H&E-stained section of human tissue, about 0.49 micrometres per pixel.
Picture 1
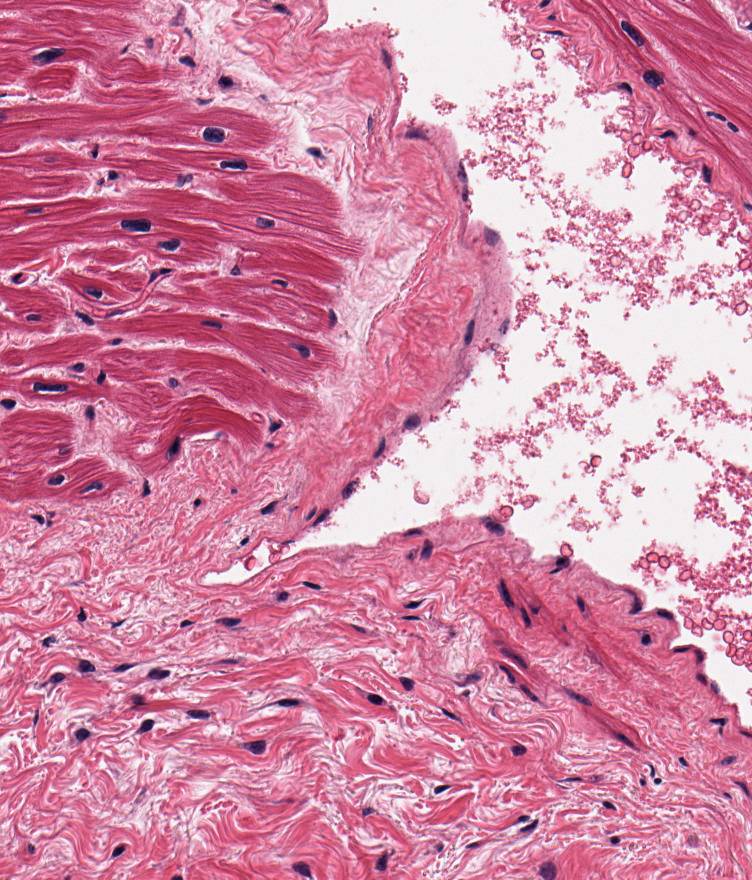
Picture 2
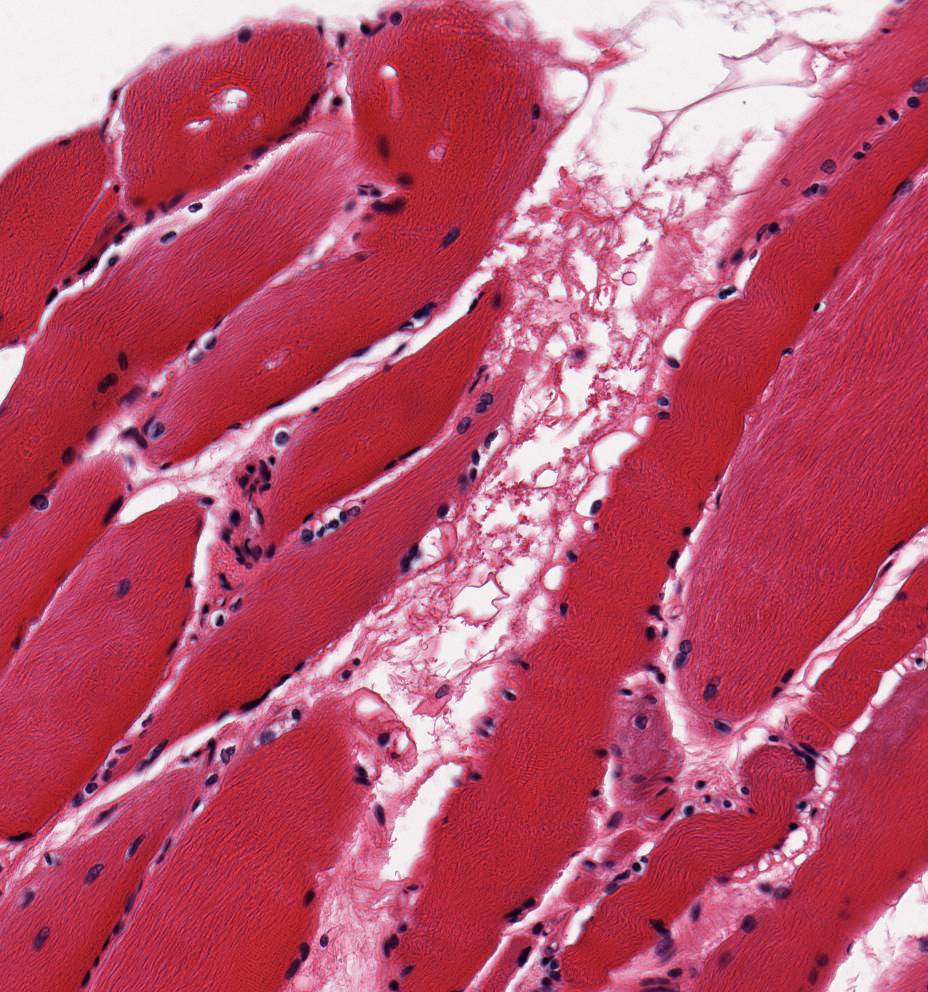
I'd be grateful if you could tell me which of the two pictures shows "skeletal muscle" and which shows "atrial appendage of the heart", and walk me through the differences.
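Right: picture 1 is the atrial appendage of the heart, and picture 2 is skeletal muscle. In the first, muscle fills the upper left, dense fibrous tissue fills the lower half, and an open lumen lies on the right. Flattened endothelial cells with dark nuclei cover the surfaces facing it in a single layer, and a pale, loosely fibrous layer separates the muscle from its endothelial surface. The second shows separate unbranched bands side by side, deep red, with a fine lengthwise fibrillar texture and dark, flattened oval nuclei at the fibre edges rather than the centres.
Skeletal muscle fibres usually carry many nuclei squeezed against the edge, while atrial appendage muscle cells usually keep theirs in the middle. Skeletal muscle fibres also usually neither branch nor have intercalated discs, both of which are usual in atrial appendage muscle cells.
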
